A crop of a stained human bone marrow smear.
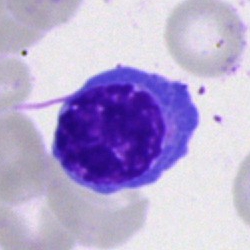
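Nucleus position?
Toward the left; widest cytoplasm rim on the right.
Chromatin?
Coarse, clumped; small paler gaps between dark patches.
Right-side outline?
Irregular, with small blunt bulges.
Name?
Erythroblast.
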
